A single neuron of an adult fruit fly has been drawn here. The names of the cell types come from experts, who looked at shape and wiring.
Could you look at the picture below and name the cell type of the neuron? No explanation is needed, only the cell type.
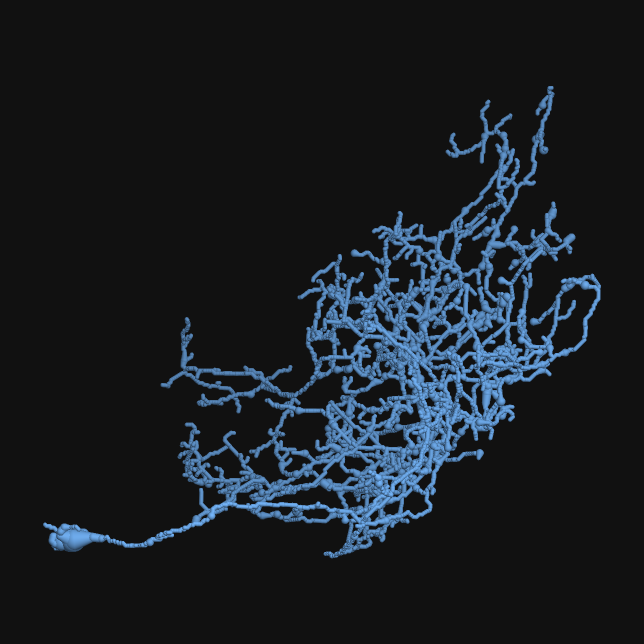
GNG057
